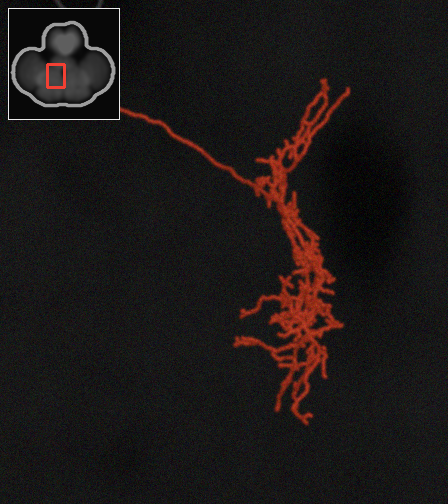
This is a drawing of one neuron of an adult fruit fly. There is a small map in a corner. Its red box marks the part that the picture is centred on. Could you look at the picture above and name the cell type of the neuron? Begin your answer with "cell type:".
cell type: VES109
